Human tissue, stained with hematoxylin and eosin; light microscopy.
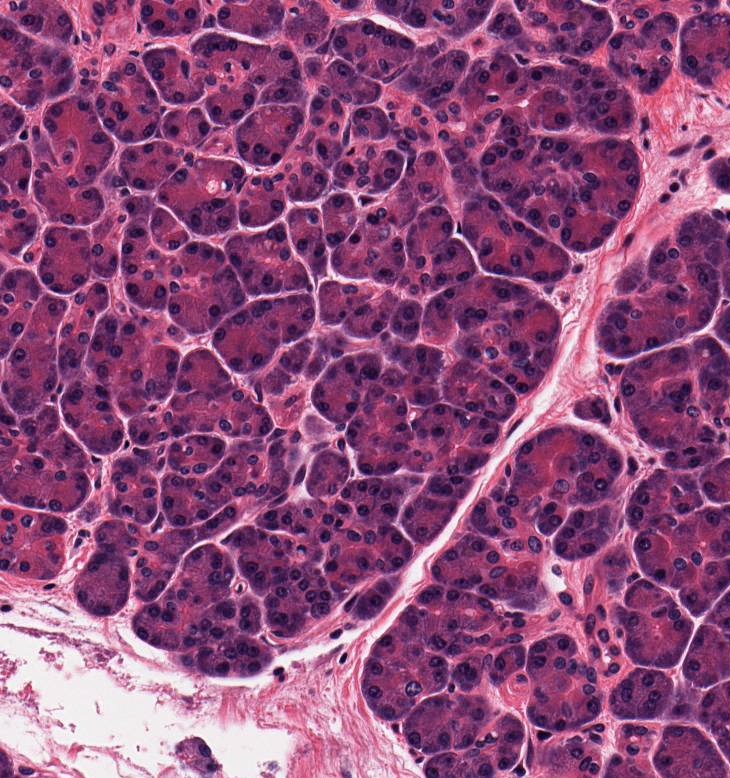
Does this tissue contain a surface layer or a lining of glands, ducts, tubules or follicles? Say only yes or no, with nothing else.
Yes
